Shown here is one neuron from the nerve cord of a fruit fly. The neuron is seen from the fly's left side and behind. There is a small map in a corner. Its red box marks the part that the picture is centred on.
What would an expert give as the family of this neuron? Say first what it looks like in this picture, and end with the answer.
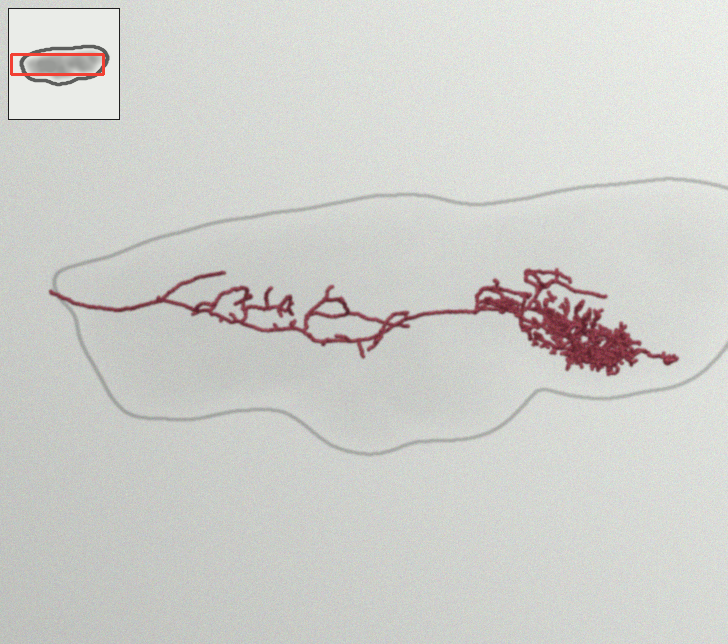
The picture shows dozens of branch ends. As drawn here it is more than twice as wide as it is tall. It is an ascending neuron. The family is hemilineage 01B.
